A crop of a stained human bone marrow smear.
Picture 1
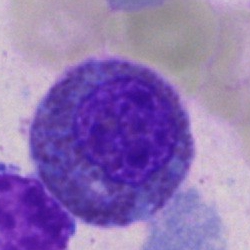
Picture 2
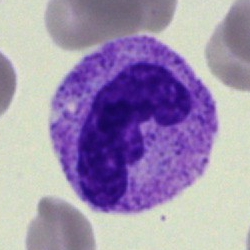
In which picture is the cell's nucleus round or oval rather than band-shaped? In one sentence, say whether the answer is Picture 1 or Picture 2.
The compact round or oval nucleus is that of the cell in Picture 1.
